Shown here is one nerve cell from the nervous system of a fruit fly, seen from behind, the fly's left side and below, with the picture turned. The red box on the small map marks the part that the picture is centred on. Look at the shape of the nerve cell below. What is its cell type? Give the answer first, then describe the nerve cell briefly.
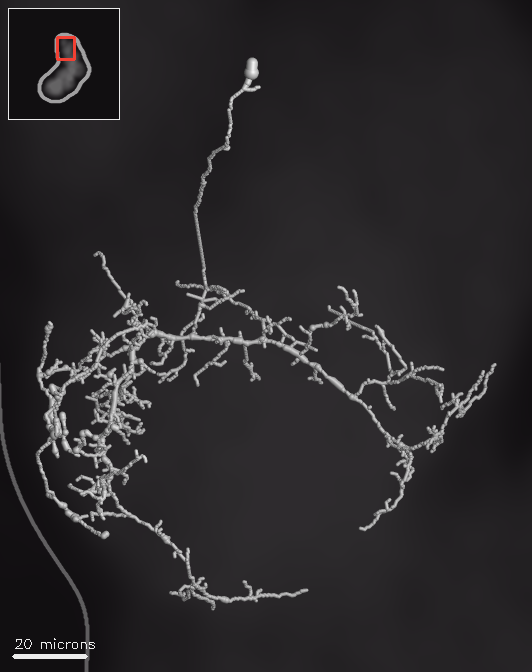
Its cell type is IN03A048. It is a nerve-cord intrinsic neuron. The cell body is at the top of the picture. From top to bottom in the picture it spans about 150 microns. The picture shows more than a hundred branch ends.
